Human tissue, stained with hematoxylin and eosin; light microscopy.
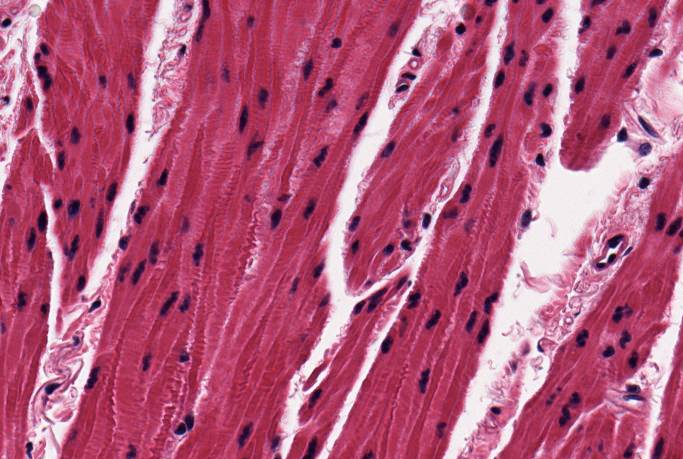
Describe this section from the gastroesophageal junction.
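Dark, oval muscle nuclei, elongated along the fibre, lie in the interior of the fibres rather than at their edges. The fibre cytoplasm stains deep pink-red, with fine streaks running lengthwise. Narrow white clefts parallel the fibres, dividing them into strips across the field. Fat cells are absent.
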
